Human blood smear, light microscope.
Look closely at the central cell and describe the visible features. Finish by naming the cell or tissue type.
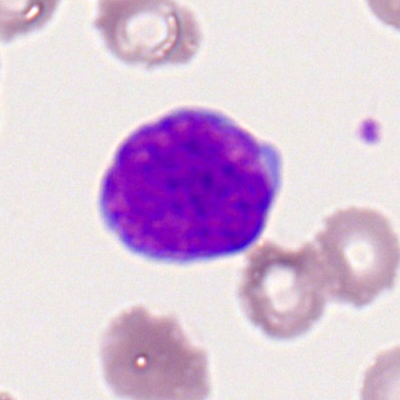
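Notice first that the outline is roughly round. The cytoplasm is only a narrow rim, widest along the right edge, and you will find no granules in it. The purple chromatin is mottled with darker patches. This is a myeloblast.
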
